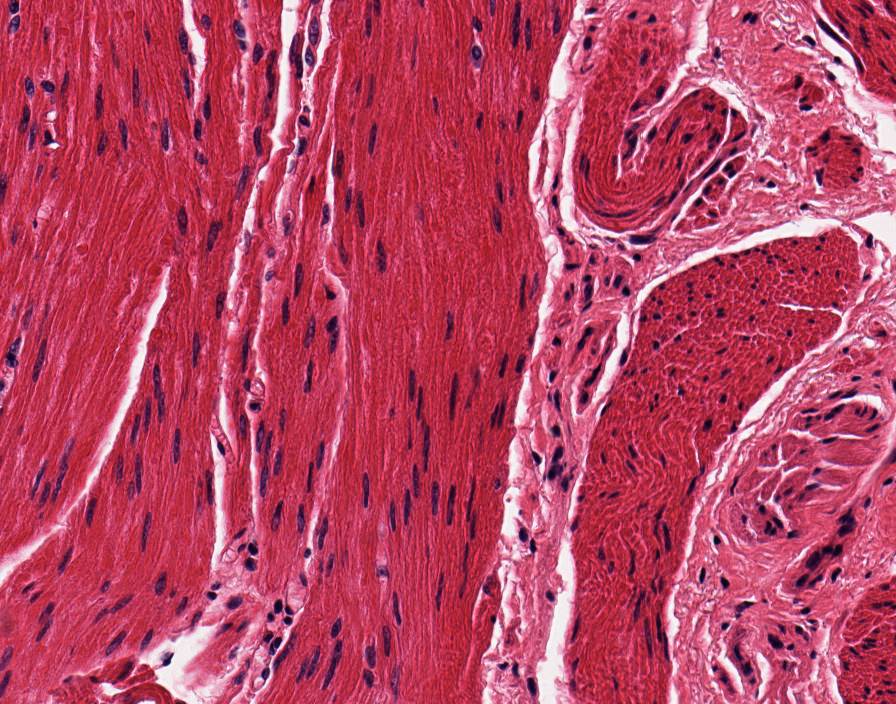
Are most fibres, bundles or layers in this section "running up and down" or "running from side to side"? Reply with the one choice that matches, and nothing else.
Running up and down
